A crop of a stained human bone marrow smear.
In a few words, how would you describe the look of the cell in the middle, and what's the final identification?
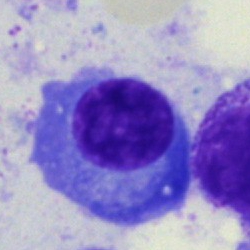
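You'll notice the outline is irregular, with small bumps along the left border. The nucleus sits off-centre toward the upper right, the cytoplasm is abundant and blue, and two tiny white dots lie in it. It's a plasma cell.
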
